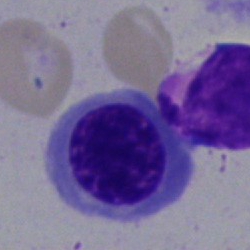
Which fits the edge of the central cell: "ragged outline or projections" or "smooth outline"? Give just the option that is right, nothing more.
Smooth outline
